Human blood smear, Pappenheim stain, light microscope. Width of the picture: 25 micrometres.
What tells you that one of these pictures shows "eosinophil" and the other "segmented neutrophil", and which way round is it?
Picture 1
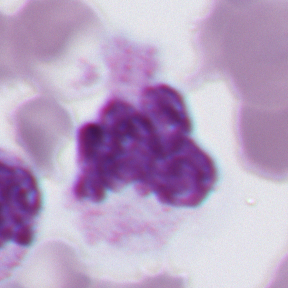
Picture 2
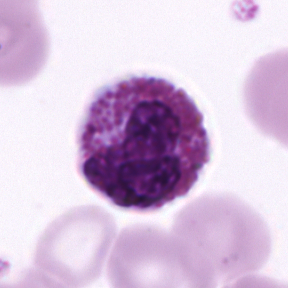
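Segmented neutrophil in picture 1; eosinophil in picture 2. Granules: fine and pink-violet in picture 1; coarse and crowded right to the cell edge in picture 2.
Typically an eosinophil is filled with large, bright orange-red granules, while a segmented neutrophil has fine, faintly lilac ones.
Picture 1 cytoplasm: pale pink-lilac, not blue, granular both above and below the nucleus; chromatin dense and dark purple. Picture 2 nucleus: irregular, lobed outline, partly hidden by granules; no nucleoli seen.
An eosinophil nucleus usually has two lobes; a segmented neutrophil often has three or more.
Picture 2 also: a paler, less granular patch at the upper left of the nucleus; cell about 12 micrometres across.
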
